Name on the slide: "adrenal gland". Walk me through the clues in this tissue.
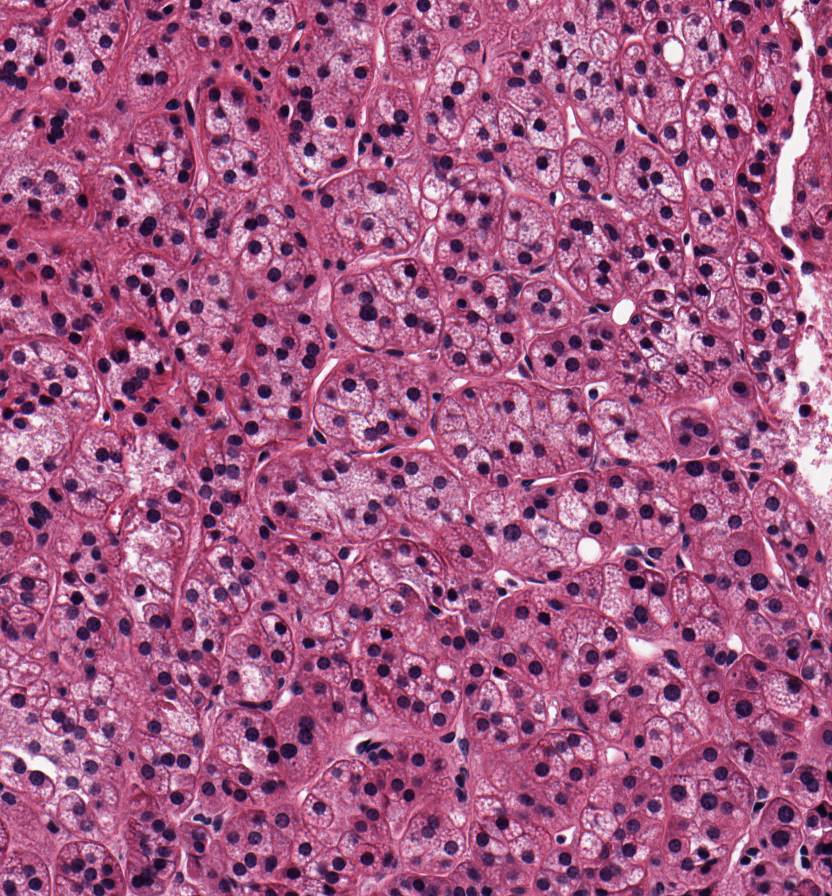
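Here the tissue is adrenal gland. Going with it, the cells have abundant pale cytoplasm, finely granular to bubbly.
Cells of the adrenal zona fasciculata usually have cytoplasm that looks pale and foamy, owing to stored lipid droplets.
Throughout the field the cells are grouped into solid rounded nests separated by thin partitions, with no gland lumens formed within them. Their nuclei are small, round and dark, mostly one per cell.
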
